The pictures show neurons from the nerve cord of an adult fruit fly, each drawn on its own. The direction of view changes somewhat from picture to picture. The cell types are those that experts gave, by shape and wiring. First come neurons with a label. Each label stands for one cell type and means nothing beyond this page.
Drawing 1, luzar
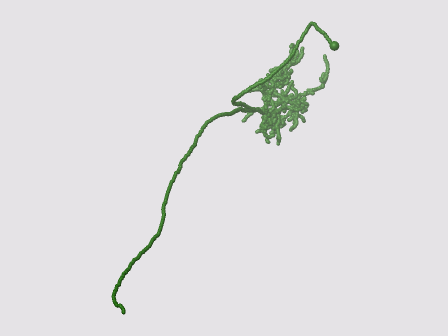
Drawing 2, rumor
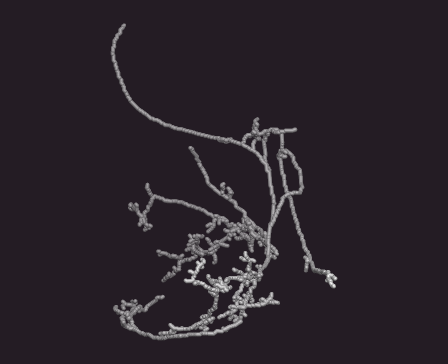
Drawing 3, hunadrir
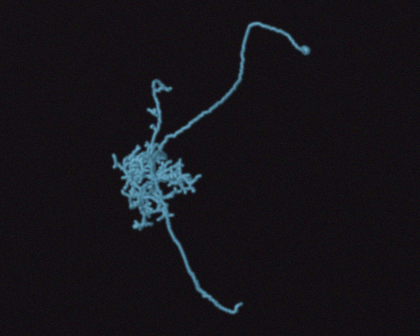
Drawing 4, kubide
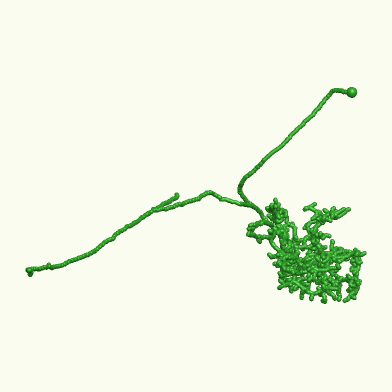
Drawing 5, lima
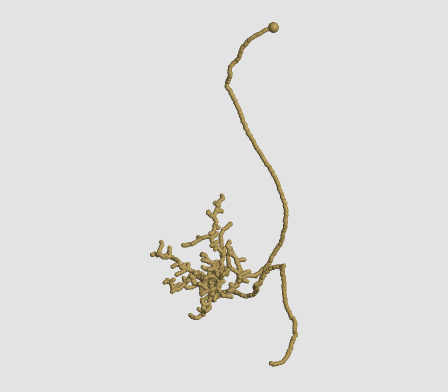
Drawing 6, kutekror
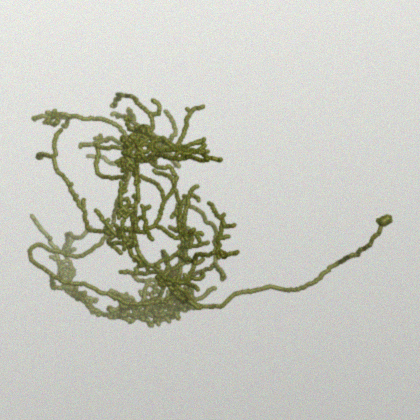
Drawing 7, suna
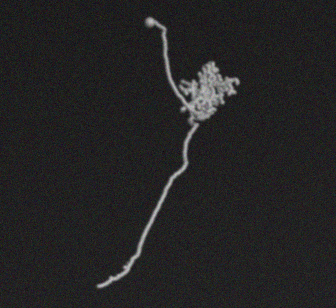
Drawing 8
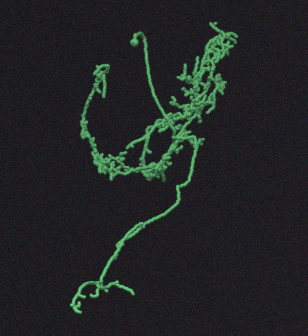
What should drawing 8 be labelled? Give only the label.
kutekror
